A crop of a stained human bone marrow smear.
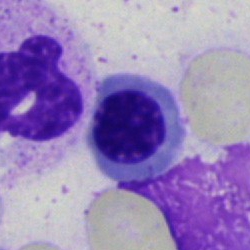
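Erythroblast, the central cell in a stained human bone marrow smear under the light microscope. The chromatin is dark and coarsely clumped, and no distinct nucleolus is visible in the nucleus. The cytoplasm is pale grey-blue and shows no visible granules.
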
